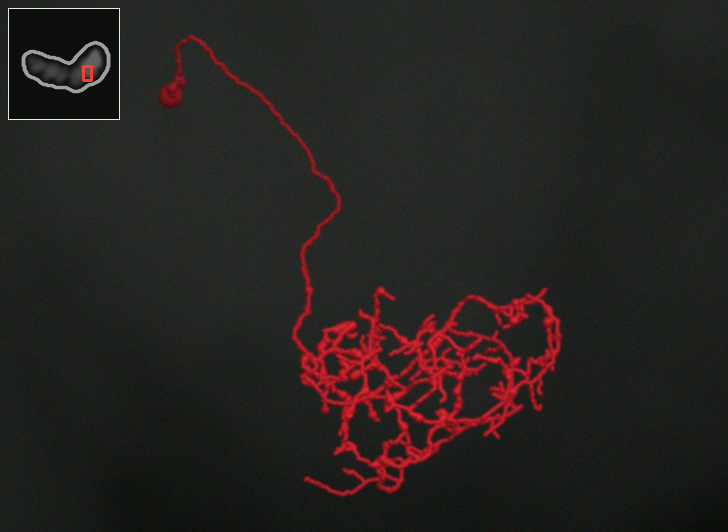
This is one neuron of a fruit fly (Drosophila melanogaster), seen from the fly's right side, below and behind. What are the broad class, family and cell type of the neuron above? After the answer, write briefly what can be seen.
Its broad class is central-brain intrinsic neuron. The family is hemilineage VLPl4_anterior. The cell type is CB1417. The picture shows dozens of branch ends. In this view it is about as wide as it is tall.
